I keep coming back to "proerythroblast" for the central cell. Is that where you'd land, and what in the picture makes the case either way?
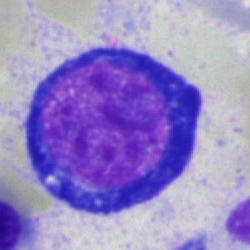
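Yes, proerythroblast is a good name for this cell. Look first at the colour of the cytoplasm: a deep, intense blue, with no shift towards pink.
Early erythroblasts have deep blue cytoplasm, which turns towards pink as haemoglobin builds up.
That colour points to an early cell, so it speaks for proerythroblast rather than a more mature erythroblast. No granules are seen in the cytoplasm.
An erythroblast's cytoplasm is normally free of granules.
So this feature does not tell the two names apart. The cytoplasm forms a continuous rim of moderate width all around the nucleus, with a few small clear vacuoles at the lower left. The outline is round, with a small bulge at the upper right edge.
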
